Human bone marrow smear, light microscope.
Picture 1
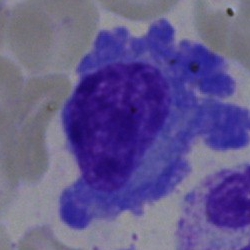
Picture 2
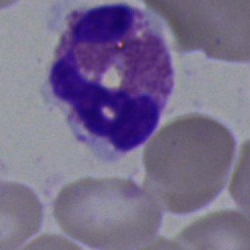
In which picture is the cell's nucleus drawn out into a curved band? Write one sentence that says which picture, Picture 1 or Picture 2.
The cell in Picture 2 has a nucleus bent into a band with no separate lobes.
